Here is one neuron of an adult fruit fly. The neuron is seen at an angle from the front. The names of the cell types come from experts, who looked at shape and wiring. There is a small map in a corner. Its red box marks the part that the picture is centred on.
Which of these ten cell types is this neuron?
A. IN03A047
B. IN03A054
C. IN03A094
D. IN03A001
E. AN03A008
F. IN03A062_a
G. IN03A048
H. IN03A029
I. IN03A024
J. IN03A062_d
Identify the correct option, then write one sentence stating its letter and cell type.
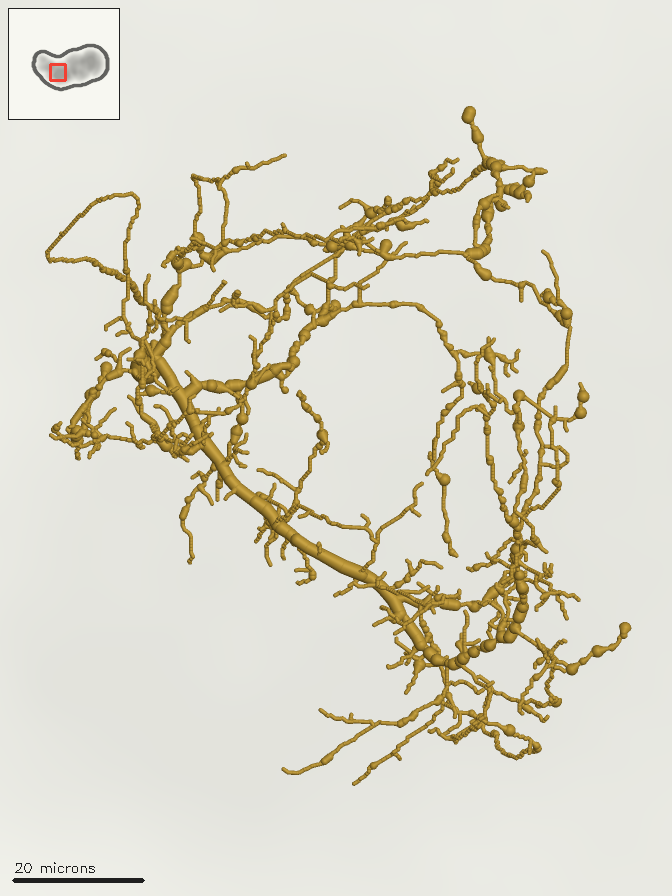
The neuron is of type IN03A047, and that type is option A.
